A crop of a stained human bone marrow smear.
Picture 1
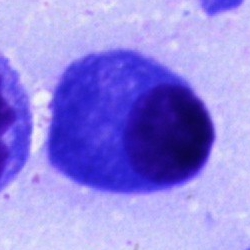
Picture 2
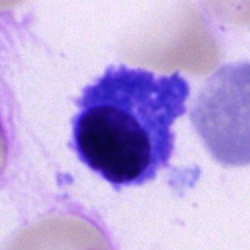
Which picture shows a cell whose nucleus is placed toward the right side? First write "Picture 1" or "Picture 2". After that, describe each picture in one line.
Picture 1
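Picture 1: The nucleus lies off-centre, against the right side of the cell.
Picture 2: The nucleus sits off-centre toward the lower left of the cell.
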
